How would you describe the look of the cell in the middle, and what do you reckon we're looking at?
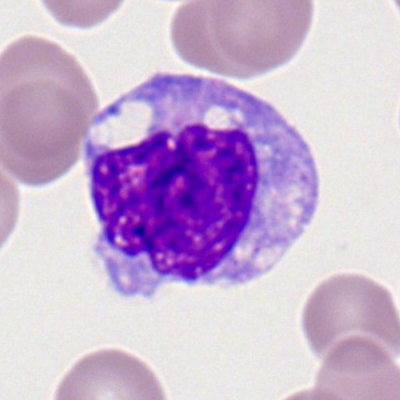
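First, the nucleus: it is irregular and folded, with clefts in its outline. Next, the cytoplasm, which is abundant and pale grey-blue. Within it are fine, faint, dust-like granules. Last, two clear vacuoles lie in the upper part of the cytoplasm. The cell is a monocyte.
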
